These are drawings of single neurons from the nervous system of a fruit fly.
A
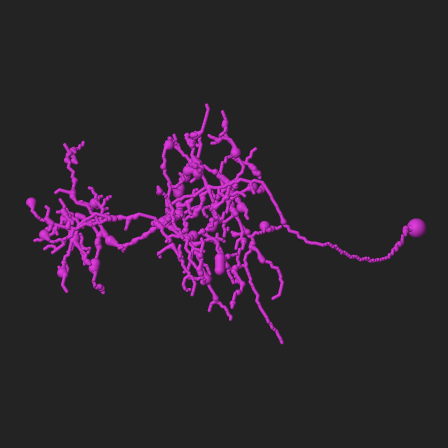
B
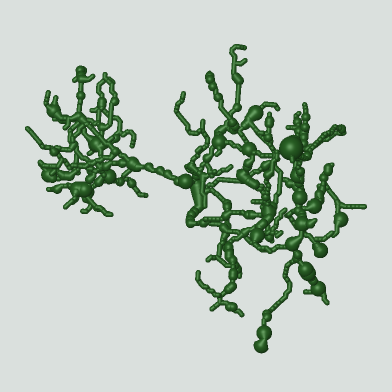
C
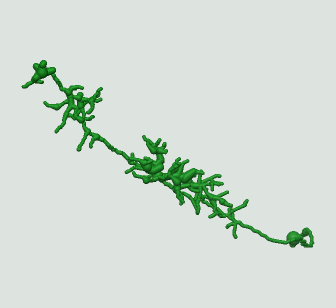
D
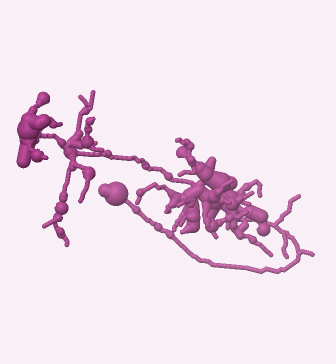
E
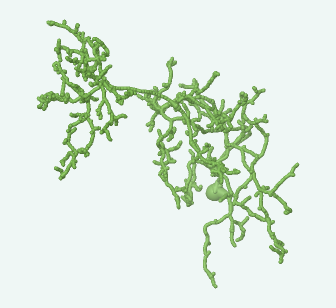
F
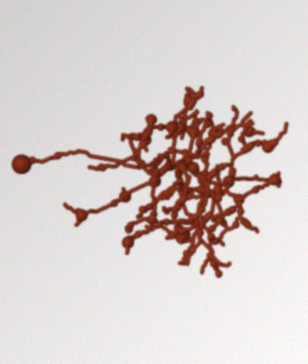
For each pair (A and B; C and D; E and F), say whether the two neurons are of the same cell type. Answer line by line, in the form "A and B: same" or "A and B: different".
A and B: same
C and D: same
E and F: same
